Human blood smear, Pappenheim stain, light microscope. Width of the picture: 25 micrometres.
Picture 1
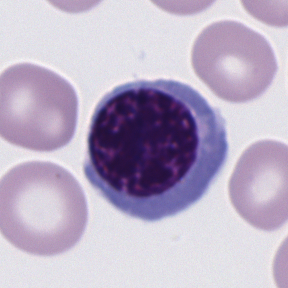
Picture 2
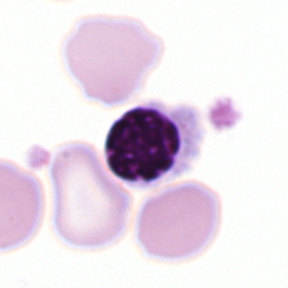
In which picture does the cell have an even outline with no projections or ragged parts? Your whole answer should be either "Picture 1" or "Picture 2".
Picture 1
